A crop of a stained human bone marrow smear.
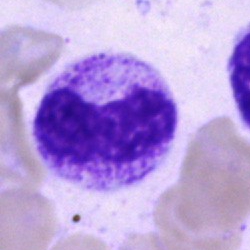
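Metamyelocyte, the cell in the middle of this stained human bone marrow smear. Its nucleus is kidney-shaped, with the indentation facing upward, and the chromatin, I note, is coarse and clumped. In the pale lilac cytoplasm I can make out fine purple granules.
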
